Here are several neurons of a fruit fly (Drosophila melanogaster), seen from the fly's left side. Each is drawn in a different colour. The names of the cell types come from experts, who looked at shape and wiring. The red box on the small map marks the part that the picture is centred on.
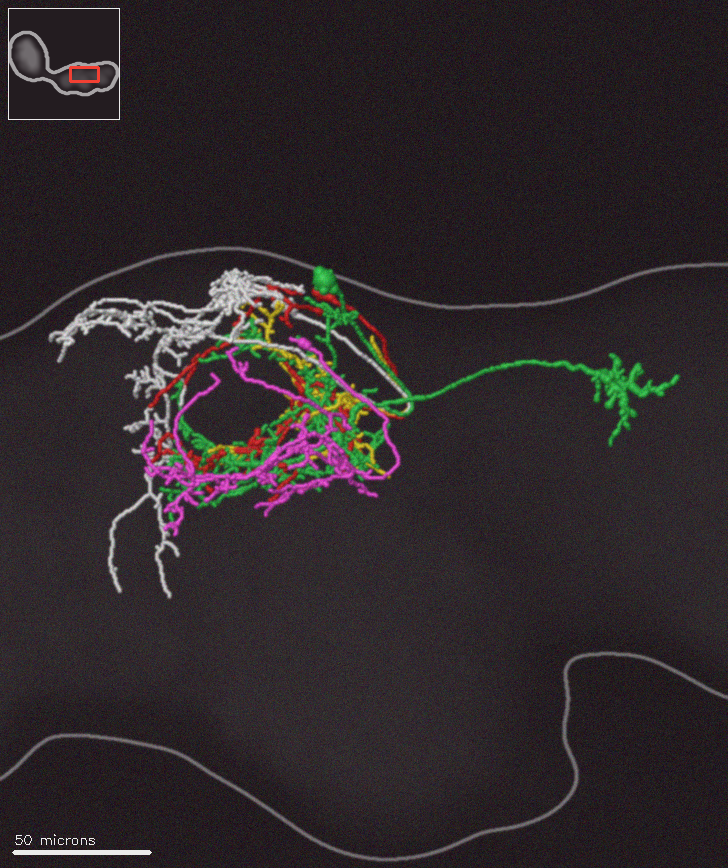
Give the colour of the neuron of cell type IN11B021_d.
magenta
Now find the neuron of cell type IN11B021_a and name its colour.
yellow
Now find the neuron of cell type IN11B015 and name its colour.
white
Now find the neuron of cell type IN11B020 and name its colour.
red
